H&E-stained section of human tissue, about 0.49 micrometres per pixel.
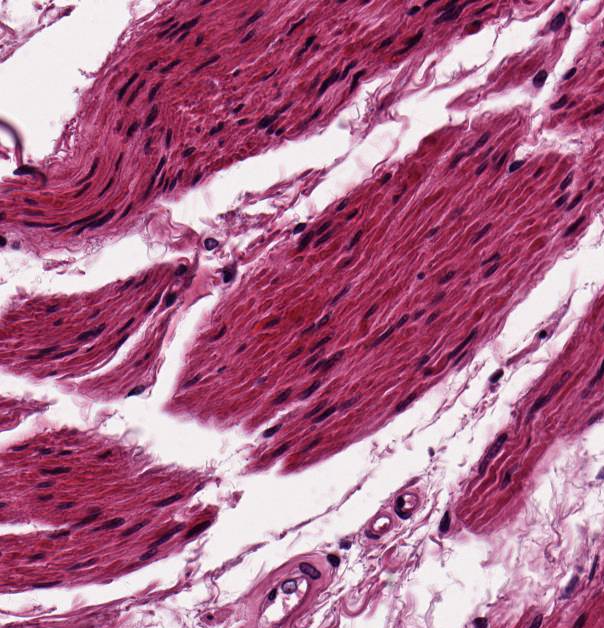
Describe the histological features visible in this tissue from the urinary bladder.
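Separate bundles of fibres, cut lengthwise, are divided from one another by pale loose tissue and clear spaces. Within the bundles, elongated dark purple nuclei with blunt, rounded ends lie parallel to the fibres. Between the bundles the tissue is loose, wispy and pale, holding only scattered small nuclei. Small vessels sit in this loose tissue near the bottom edge of the field.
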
